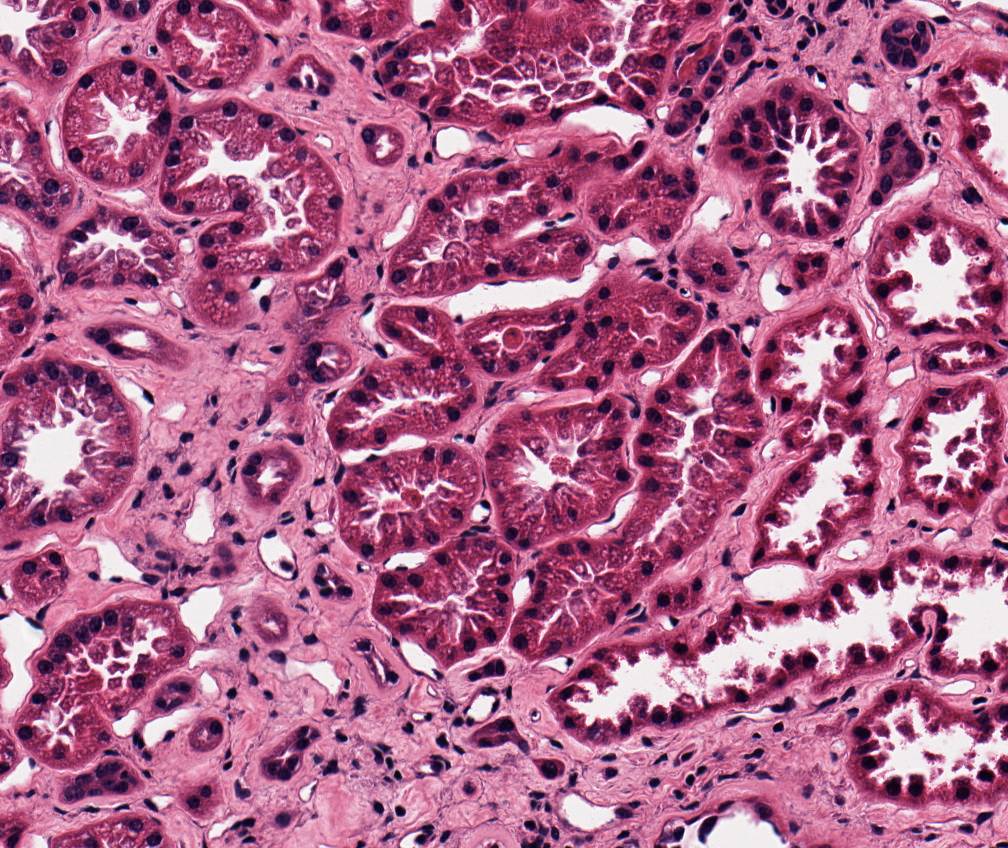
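Renal cortex: lining, a single layer of cuboidal to columnar cells in each tubule. Cytoplasm: abundant, granular, deeply eosinophilic. Nuclei: round, dark, mostly basal. Stroma: pink and fibrous with scattered small dark nuclei, widest in the left-centre and lower left.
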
